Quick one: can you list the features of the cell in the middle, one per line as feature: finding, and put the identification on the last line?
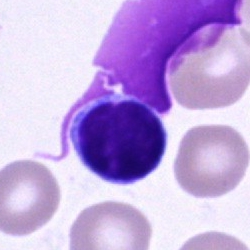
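Outline: round, smooth
Chromatin: dense, very dark purple
Cytoplasm: thin pale blue rim, mainly along the left edge
Granules: none seen
Name: lymphocyte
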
